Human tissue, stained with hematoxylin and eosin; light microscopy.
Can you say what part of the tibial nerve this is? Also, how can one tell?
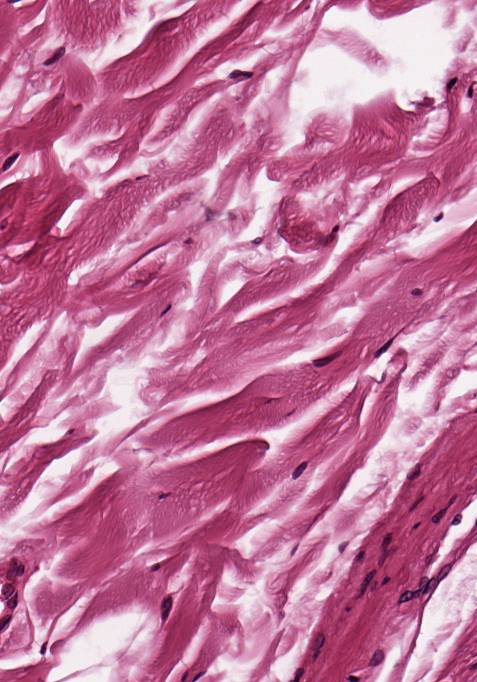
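We're looking at epineurium. The fibre substance stains a deep, dense pink, and nuclei among the fibres are sparse, small, dark and elongated.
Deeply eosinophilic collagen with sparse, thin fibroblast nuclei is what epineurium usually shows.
Notice the fibres' wavy, irregular outlines rather than straight edges. Along the lower right edge, one band holds more closely packed elongated nuclei than elsewhere.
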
